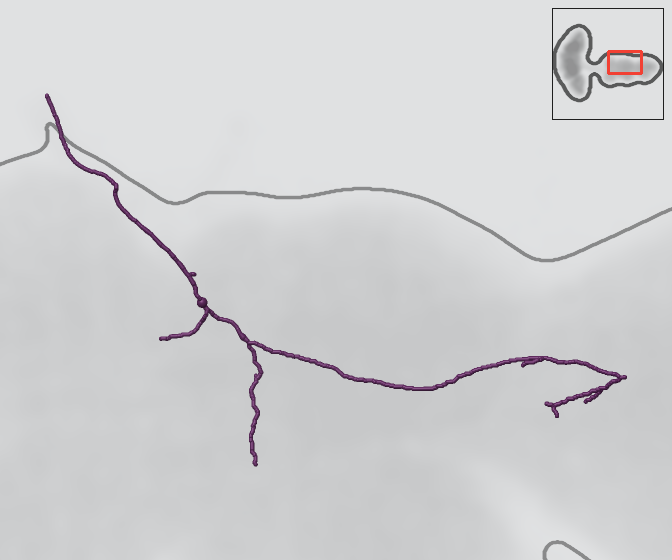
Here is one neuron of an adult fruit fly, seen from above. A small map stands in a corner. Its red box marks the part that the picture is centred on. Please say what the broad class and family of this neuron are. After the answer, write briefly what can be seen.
It is a sensory neuron entering the nerve cord. Its family is called class mechanosensory proprioceptive. It lies in the nerve cord. There are a dozen or fewer branch ends.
